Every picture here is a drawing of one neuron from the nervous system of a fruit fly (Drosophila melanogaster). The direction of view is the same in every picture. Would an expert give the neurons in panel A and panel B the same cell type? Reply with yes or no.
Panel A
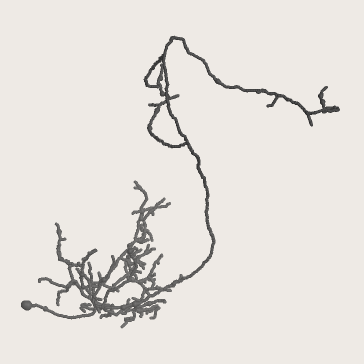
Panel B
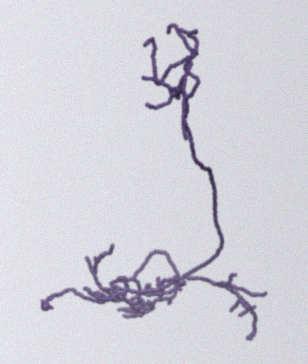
yes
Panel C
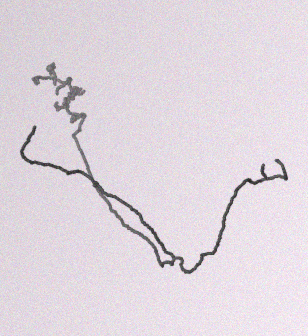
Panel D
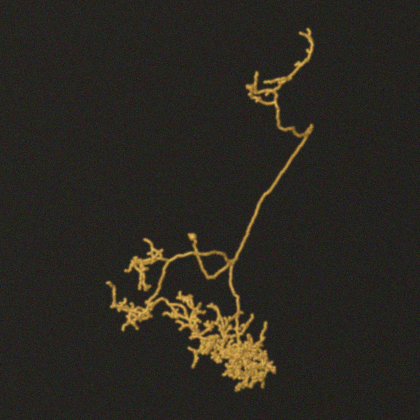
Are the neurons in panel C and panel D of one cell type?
no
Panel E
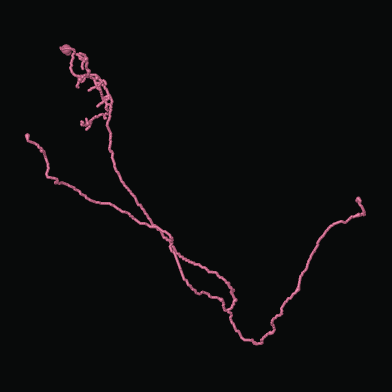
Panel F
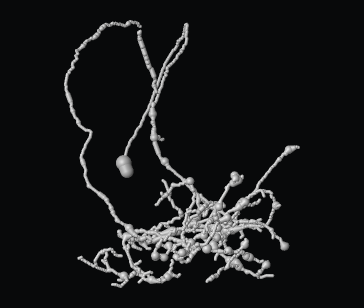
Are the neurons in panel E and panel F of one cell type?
no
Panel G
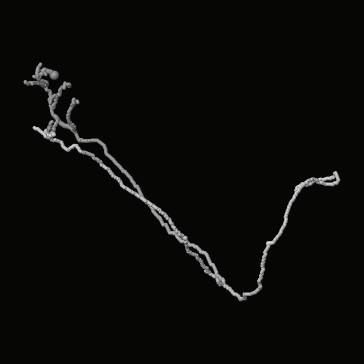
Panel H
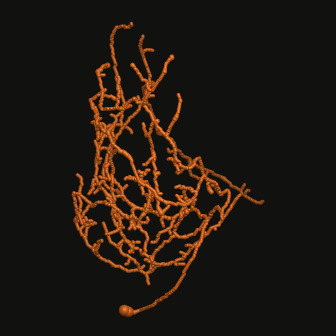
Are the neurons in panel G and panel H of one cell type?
no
